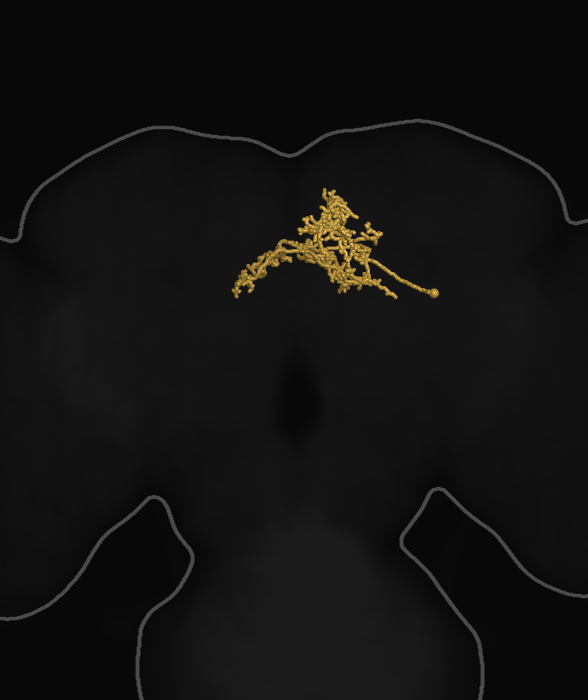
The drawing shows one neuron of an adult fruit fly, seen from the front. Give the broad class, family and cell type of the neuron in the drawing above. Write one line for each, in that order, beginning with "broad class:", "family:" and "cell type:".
broad class: central-brain intrinsic neuron
family: hemilineage AOTUv4_ventral
cell type: FB5D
